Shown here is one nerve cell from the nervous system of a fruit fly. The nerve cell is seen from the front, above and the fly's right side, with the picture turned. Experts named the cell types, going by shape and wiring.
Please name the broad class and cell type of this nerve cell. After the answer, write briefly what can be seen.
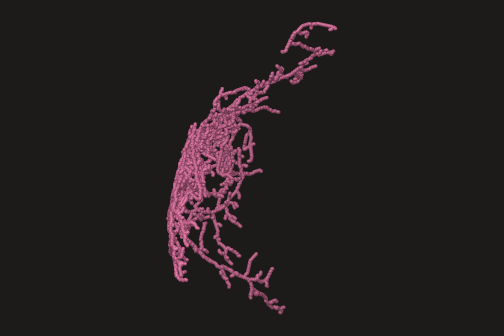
This is a central-brain intrinsic neuron. Its cell type is GNG292. Dozens of branch ends can be seen. In this view it is taller than it is wide.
